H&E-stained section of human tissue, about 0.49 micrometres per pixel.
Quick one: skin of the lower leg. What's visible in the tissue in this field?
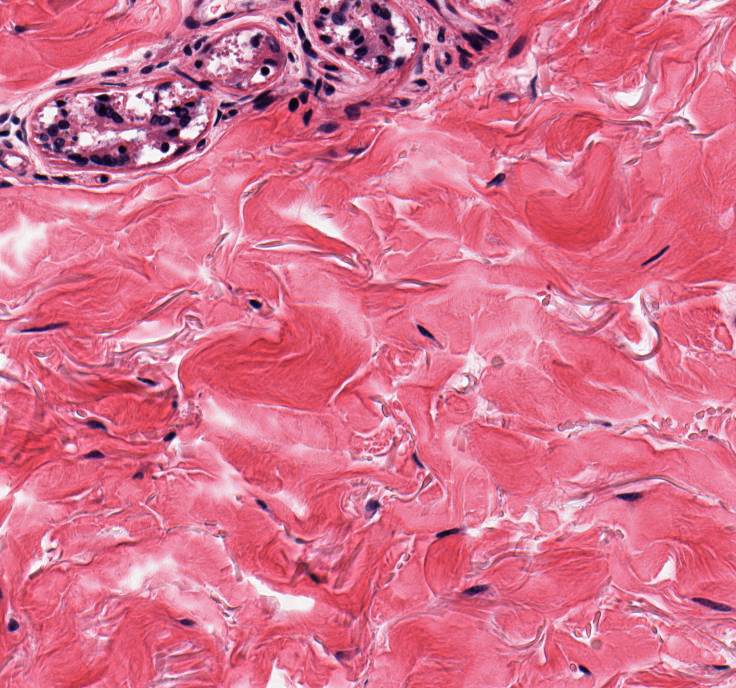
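Notice how almost the whole field is filled with closely packed pink-staining collagen bundles. Follow them and you will see they run in many different directions rather than in one line, and they are thick and coarse. Between them, look for sparse thin, dark, spindle-shaped fibroblast nuclei.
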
